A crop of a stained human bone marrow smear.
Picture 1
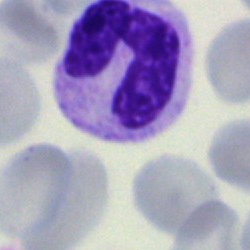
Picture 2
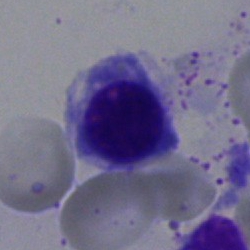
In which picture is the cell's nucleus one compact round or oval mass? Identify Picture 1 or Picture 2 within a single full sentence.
Picture 2 is the one where the nucleus is compact and round or oval.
